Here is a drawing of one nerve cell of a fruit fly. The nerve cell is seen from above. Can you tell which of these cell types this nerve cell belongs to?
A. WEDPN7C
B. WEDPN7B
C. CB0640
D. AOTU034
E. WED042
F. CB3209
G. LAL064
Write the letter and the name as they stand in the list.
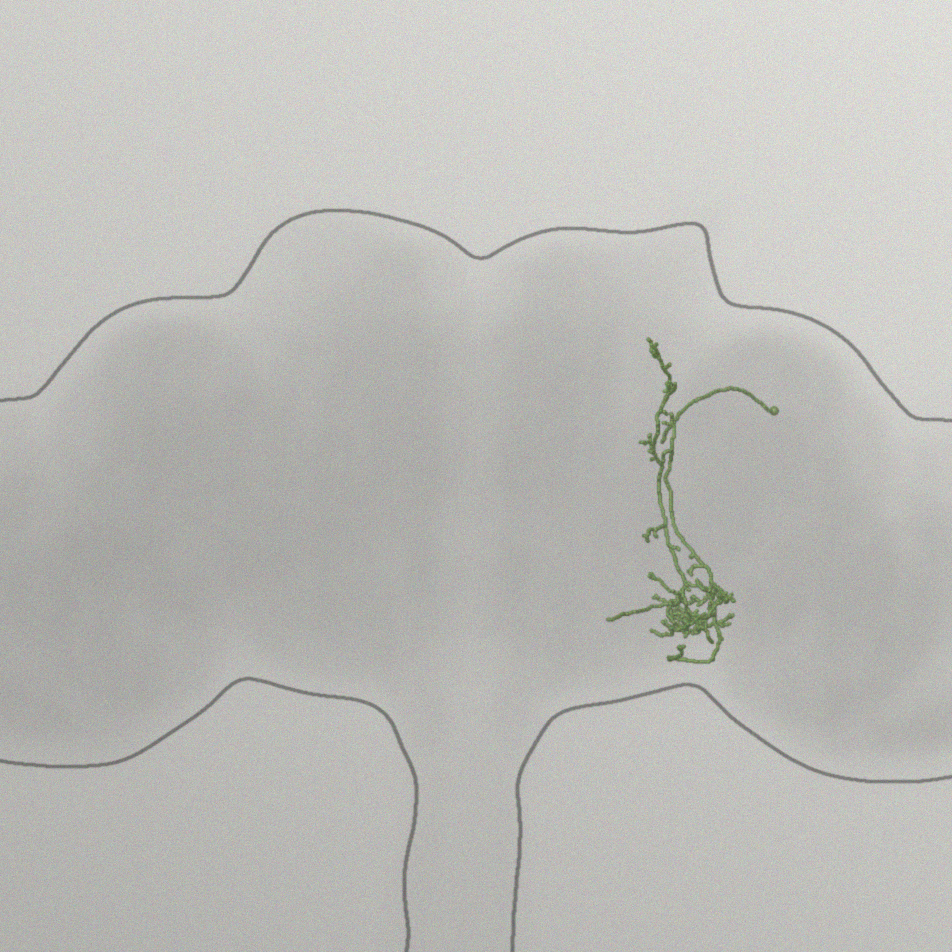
F. CB3209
